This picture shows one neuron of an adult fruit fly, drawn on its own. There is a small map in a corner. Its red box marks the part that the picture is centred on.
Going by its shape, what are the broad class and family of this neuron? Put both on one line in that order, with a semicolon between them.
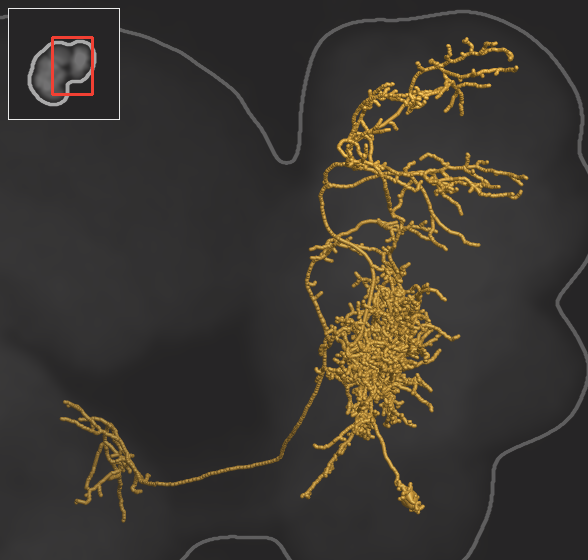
ascending neuron; hemilineage 03B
